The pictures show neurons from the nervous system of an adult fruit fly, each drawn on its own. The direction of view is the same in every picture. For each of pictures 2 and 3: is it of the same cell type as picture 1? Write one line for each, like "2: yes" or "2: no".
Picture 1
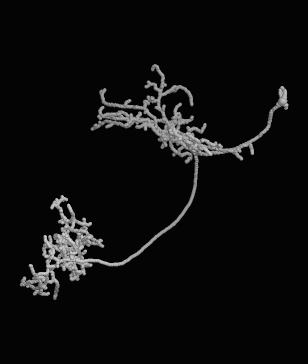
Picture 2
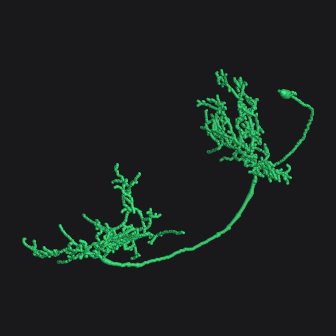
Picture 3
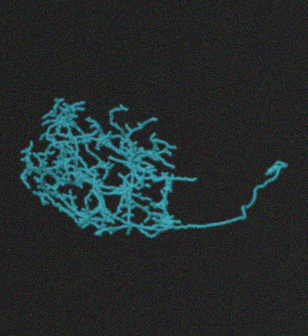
2: yes
3: no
